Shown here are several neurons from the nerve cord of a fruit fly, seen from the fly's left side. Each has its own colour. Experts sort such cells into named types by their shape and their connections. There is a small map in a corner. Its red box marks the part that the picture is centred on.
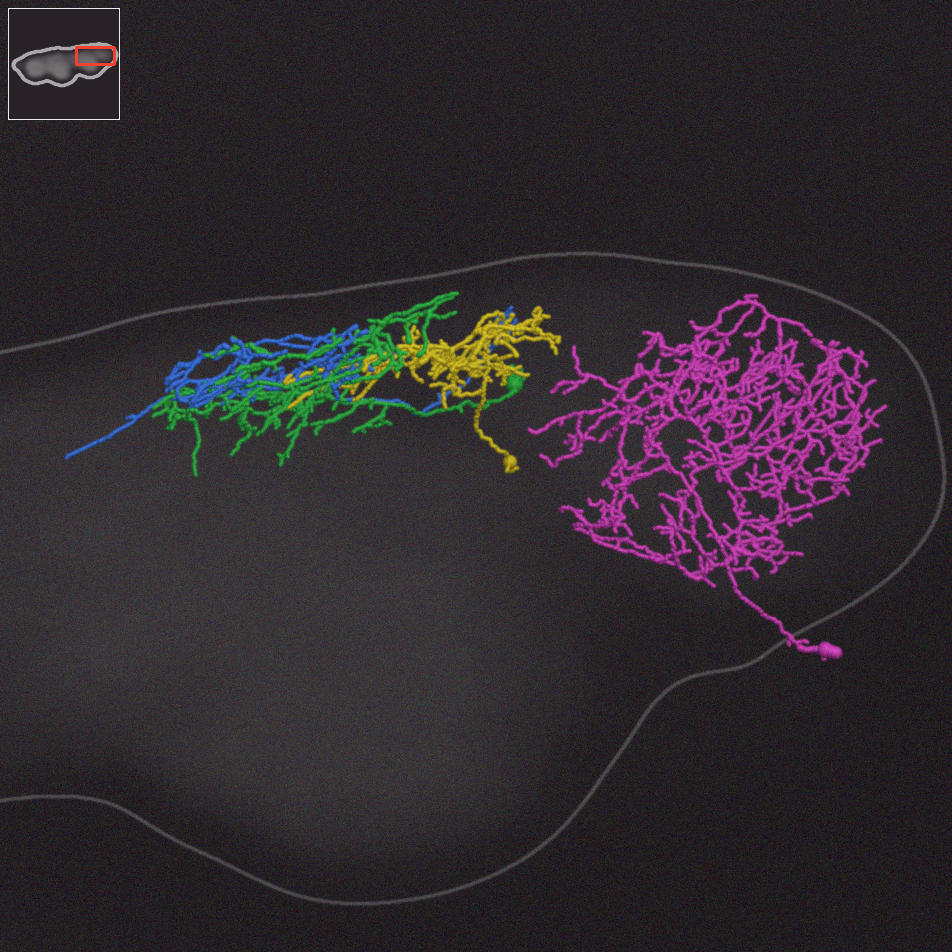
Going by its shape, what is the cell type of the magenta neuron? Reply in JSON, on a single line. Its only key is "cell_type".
{"cell_type": "INXXX287"}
